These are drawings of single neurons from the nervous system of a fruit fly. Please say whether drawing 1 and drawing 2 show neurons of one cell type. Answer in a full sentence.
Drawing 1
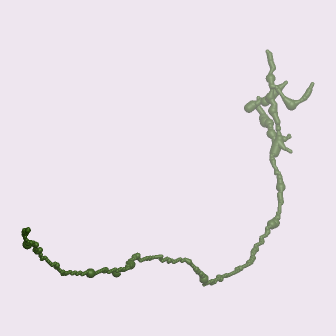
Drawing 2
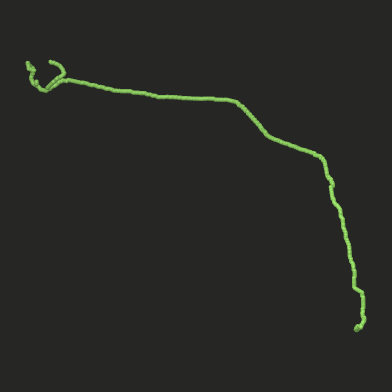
They are of different cell types.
